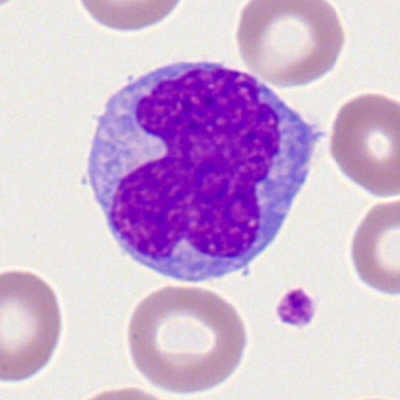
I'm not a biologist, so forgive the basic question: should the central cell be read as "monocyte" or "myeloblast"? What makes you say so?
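It's a monocyte. Have a look at the nucleus: a deep notch sits on its left side, and a second, smaller notch cuts into its lower edge. The chromatin looks clumped, with darker purple patches among paler ones. Around the edge, a few tiny tags stick out from the cell surface.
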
